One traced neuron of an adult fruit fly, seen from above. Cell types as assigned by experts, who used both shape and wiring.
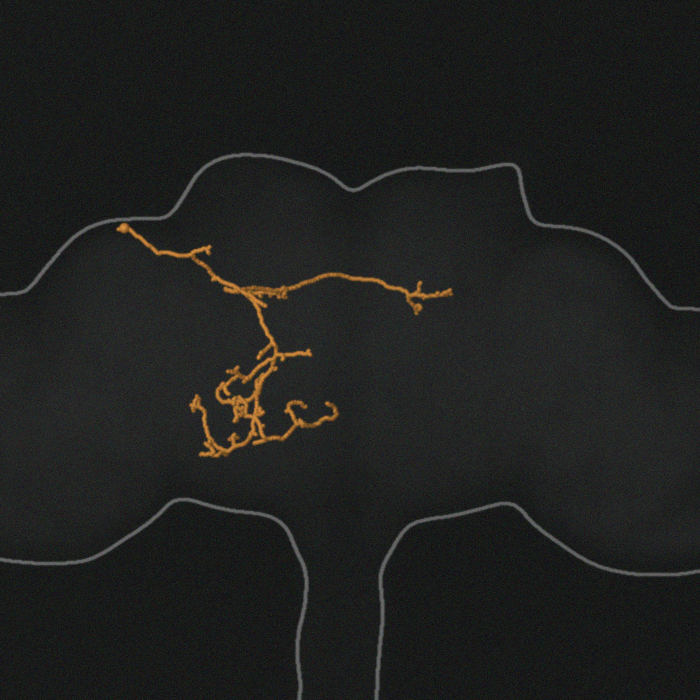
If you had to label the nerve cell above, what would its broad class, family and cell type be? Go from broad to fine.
central-brain intrinsic neuron; hemilineage AOTUv4_dorsal; LAL006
